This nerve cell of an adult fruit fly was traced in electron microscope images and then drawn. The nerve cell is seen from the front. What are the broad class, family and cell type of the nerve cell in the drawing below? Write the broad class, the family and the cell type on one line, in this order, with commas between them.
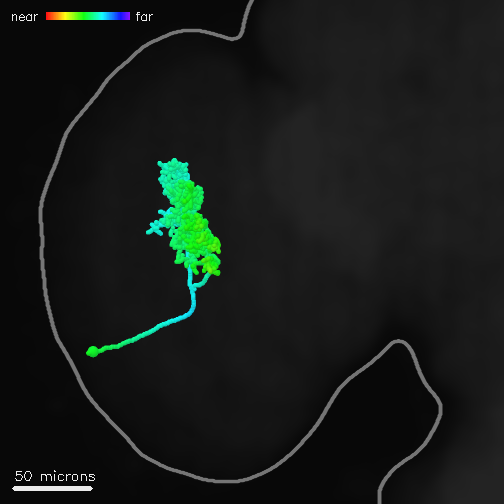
optic-lobe intrinsic neuron, Pm, Pm3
